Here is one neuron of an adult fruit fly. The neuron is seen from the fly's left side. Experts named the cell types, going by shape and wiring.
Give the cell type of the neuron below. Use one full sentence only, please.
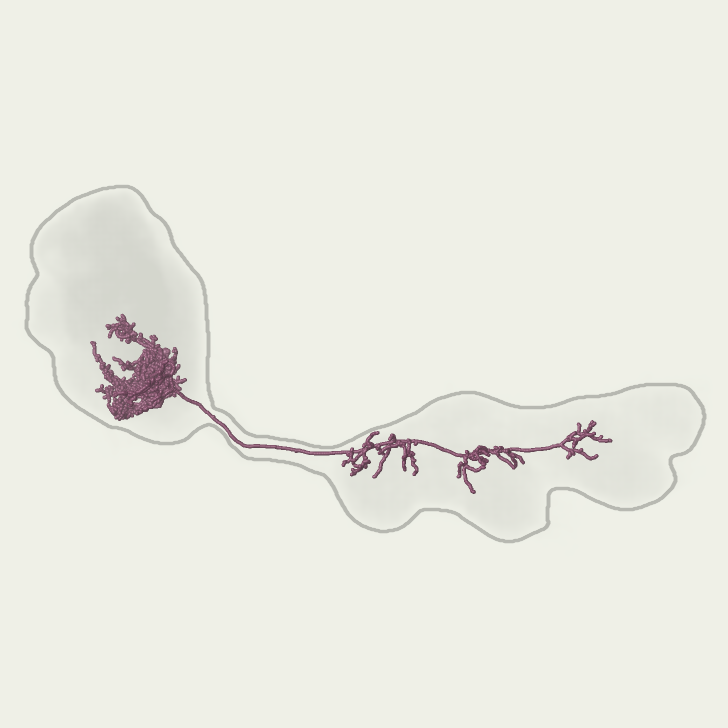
This neuron is recognized as the cell type DNge037.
